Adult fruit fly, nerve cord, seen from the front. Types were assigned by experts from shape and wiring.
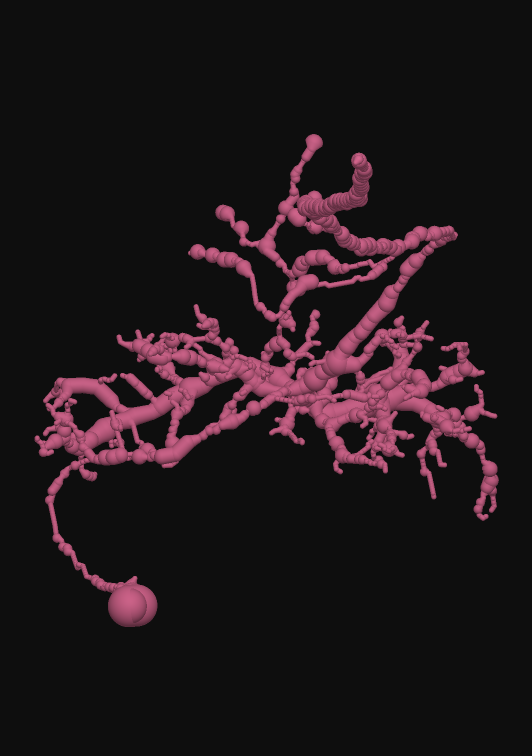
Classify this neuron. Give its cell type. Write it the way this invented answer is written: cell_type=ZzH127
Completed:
cell_type=AN10B019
